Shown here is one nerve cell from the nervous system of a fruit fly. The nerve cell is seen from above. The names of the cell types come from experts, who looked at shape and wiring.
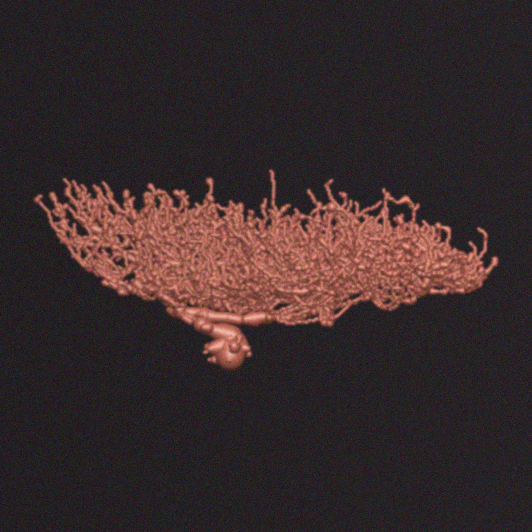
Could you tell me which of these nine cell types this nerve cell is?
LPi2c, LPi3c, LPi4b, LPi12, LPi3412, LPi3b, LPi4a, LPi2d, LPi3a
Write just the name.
LPi4b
